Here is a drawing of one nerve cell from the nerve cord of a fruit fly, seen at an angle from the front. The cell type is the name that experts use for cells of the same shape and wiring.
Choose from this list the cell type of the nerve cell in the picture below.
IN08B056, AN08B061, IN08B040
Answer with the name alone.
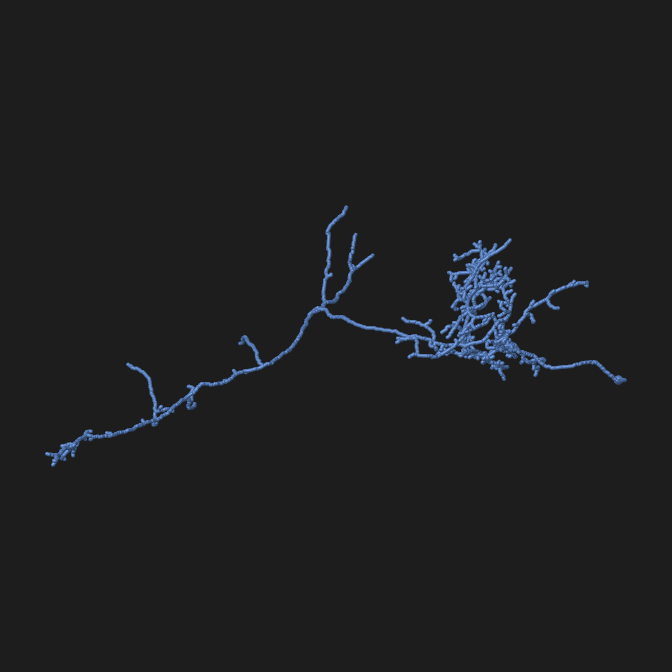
IN08B056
